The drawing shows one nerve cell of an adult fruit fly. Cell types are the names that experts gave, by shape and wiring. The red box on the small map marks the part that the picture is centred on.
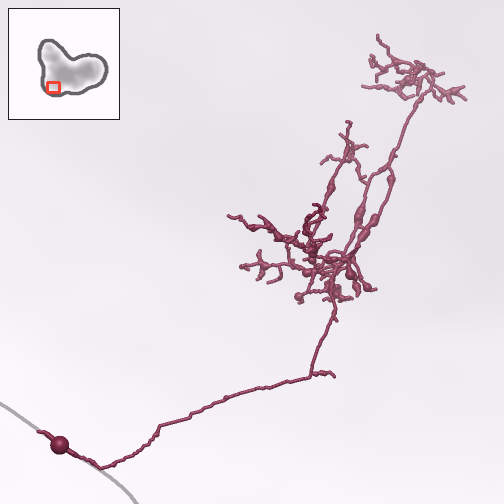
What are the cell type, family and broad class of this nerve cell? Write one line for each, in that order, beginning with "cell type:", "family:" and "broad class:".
cell type: Mi10
family: Mi
broad class: optic-lobe intrinsic neuron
